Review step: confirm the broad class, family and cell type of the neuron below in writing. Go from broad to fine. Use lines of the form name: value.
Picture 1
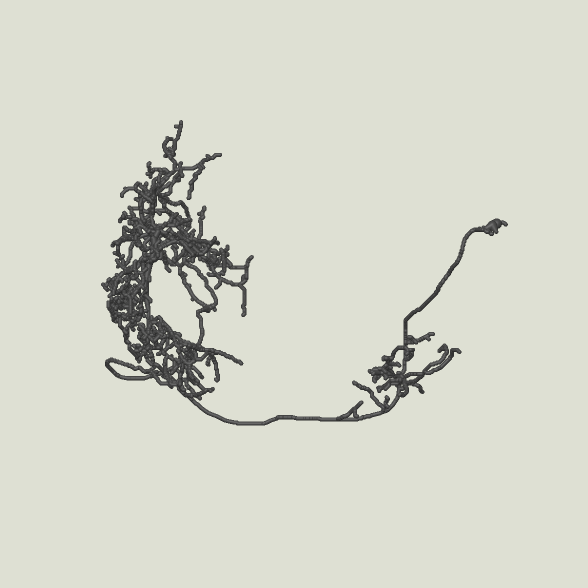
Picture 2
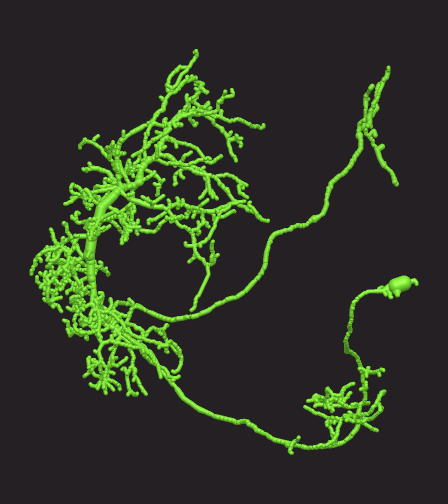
broad class: nerve-cord intrinsic neuron
family: hemilineage 01A
cell type: IN01A017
